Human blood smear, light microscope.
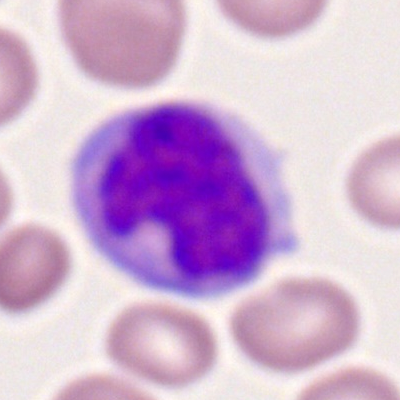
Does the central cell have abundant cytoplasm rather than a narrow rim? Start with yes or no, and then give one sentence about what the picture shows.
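No. The nucleus fills most of the cell, leaving a moderate rim of cytoplasm that is widest on the left.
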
